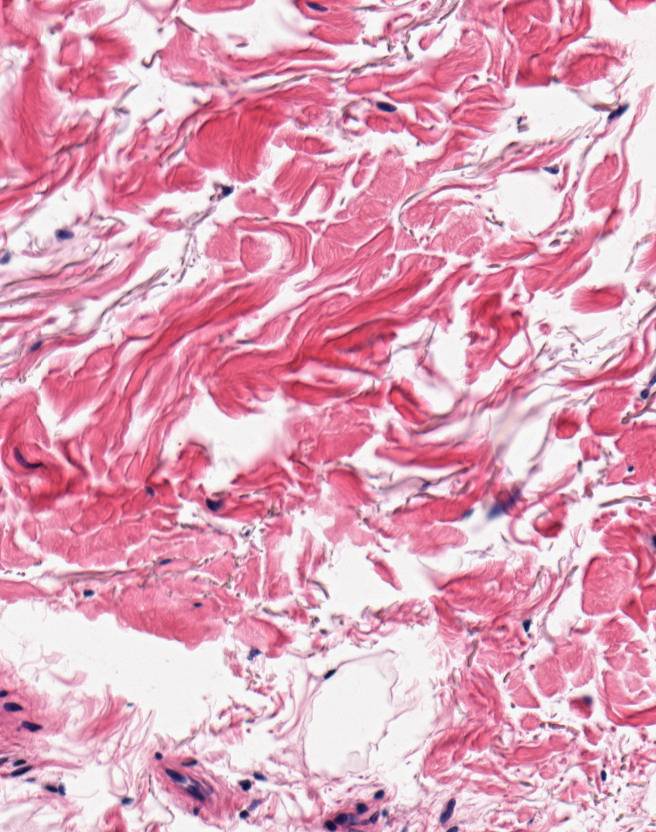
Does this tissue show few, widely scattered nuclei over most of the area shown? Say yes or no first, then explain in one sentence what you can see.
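Yes. Nuclei are sparse, small, dark and elongated, and they lie scattered between the fibre bundles.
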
